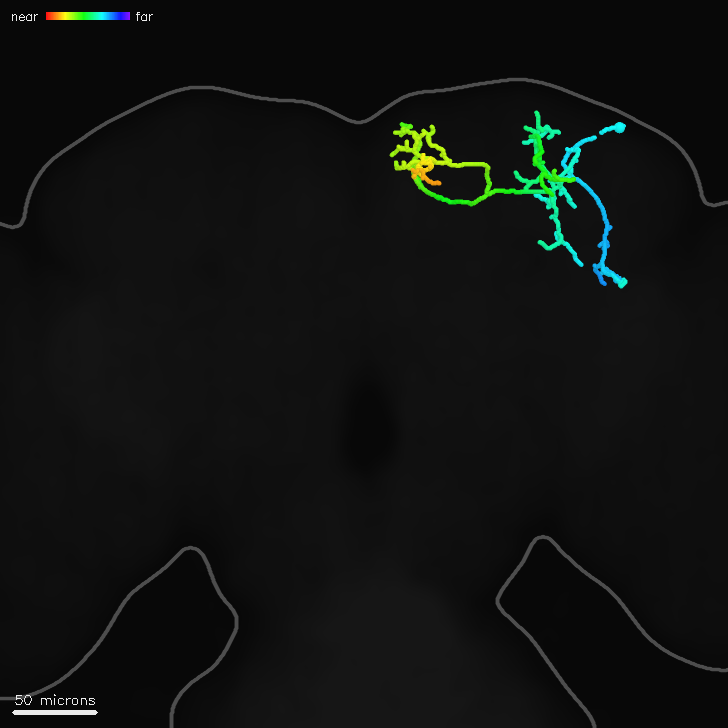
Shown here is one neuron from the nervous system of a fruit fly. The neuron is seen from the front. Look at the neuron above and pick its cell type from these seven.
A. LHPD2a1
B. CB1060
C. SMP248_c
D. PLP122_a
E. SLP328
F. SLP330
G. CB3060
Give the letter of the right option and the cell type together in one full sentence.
The neuron is typed CB3060, per option G.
